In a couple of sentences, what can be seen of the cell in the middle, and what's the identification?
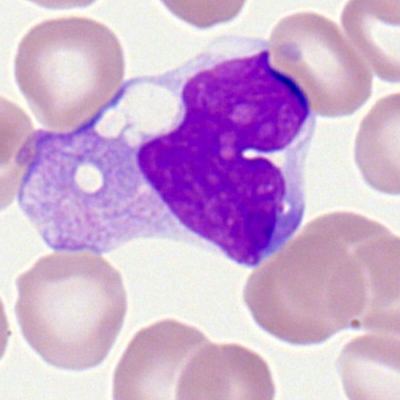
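I notice a deep notch cutting into the nucleus from its right-hand edge. The chromatin is dark purple, mottled with scattered paler patches. In the cytoplasm I see fine, dust-like pinkish granules, and one small round clear vacuole on the left. I'd call it a monocyte.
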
